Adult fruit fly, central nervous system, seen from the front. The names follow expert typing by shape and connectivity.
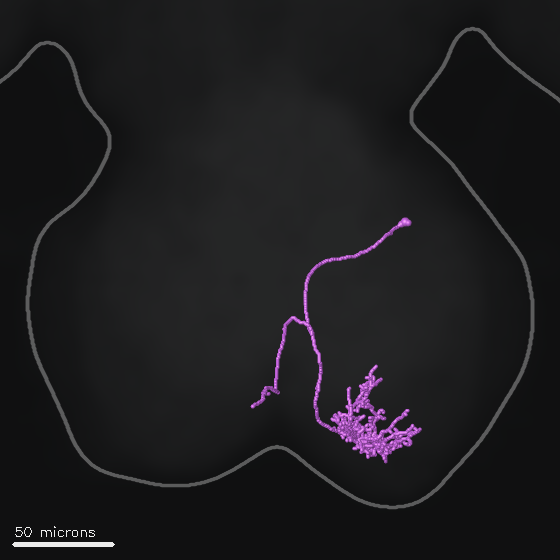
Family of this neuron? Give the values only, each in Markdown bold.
**hemilineage 23B**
